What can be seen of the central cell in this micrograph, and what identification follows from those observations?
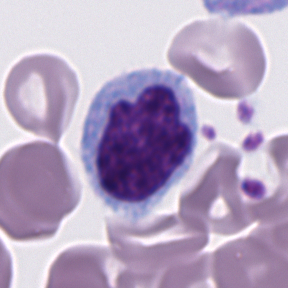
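The cell has a smooth outline, round to slightly oval. Its nucleus is irregular in outline, with notches along the upper edge. The cytoplasm is pale blue and forms a rim that is broader on the left side of the nucleus than on the right. The cell is a monocyte.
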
